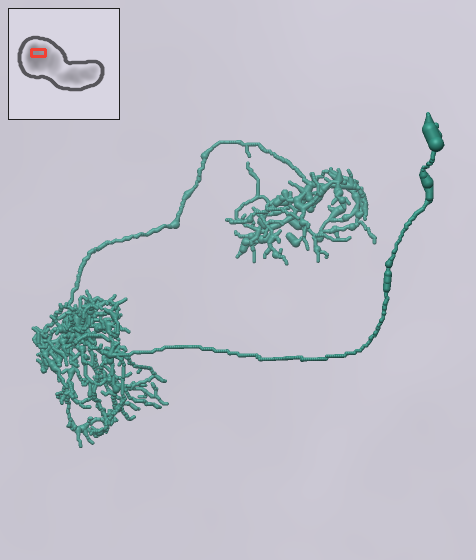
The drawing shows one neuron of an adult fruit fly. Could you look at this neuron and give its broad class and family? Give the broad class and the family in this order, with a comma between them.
central-brain intrinsic neuron, class CX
